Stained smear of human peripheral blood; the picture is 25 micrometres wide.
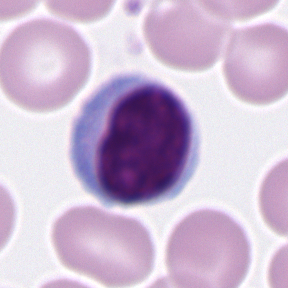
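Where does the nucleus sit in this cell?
Off-centre, toward the right side; it is oval, about 10 by 8 micrometres, and fills about 60% of the cell's area.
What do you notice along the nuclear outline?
A shallow notch on its left side; the chromatin is dark purple and coarsely clumped.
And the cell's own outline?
Round and smooth, with no surface projections, about 12 micrometres across.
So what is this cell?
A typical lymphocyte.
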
